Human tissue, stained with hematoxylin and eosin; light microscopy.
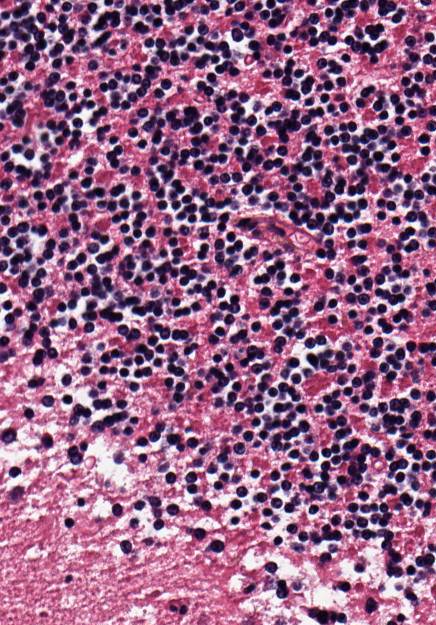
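Cerebellum, haematoxylin and eosin. Small, round, dark nuclei are densely packed across most of the field, from the top edge to the lower part. These crowded cells show scant, barely visible cytoplasm. Clear, empty vacuolated spaces lie along the edge of the pale zone near the bottom. No epithelium or glands are present.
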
